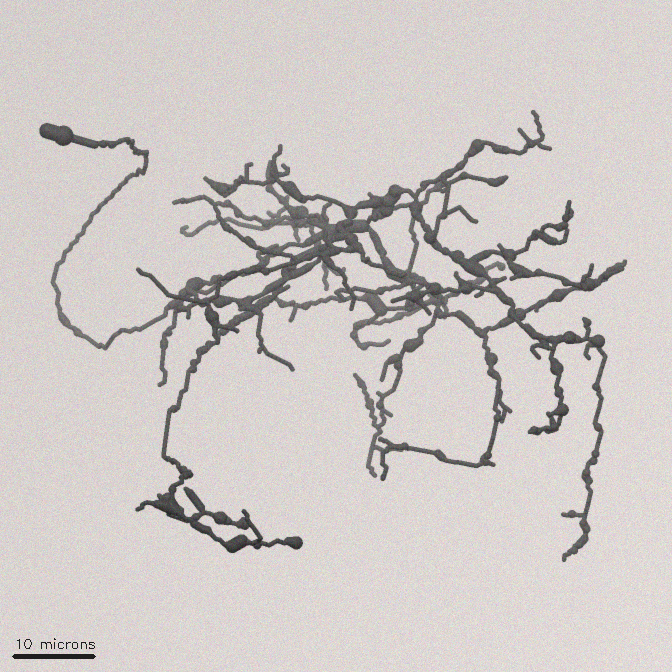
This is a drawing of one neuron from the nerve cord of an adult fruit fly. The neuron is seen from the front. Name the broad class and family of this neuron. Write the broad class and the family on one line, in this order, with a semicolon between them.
nerve-cord intrinsic neuron; hemilineage 11B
